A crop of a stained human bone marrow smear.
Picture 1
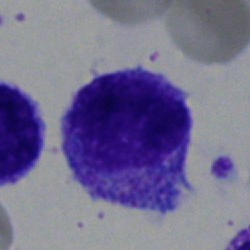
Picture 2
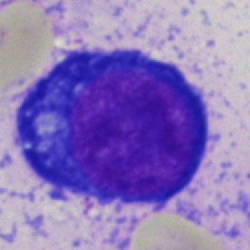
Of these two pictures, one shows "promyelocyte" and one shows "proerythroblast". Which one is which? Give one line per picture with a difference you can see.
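In picture 1 we see a promyelocyte: Coarse dark purple granules are crowded over the lower part of the cell.
In picture 2 we see a proerythroblast: No granules are visible in the cytoplasm.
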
